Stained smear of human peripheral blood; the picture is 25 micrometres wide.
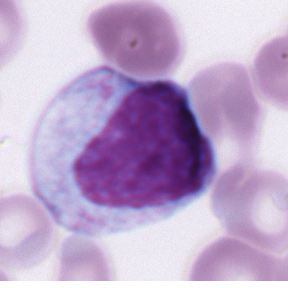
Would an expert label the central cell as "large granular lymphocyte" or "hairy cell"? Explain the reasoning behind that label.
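This one is a large granular lymphocyte.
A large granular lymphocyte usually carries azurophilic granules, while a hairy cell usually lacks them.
Here, fine pinkish-red granules are scattered through the cytoplasm. The nucleus, about 12 micrometres across, sits off-centre to the right, with dark purple, mottled, clumped chromatin, and the cytoplasm forms a broad crescent on its left.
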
